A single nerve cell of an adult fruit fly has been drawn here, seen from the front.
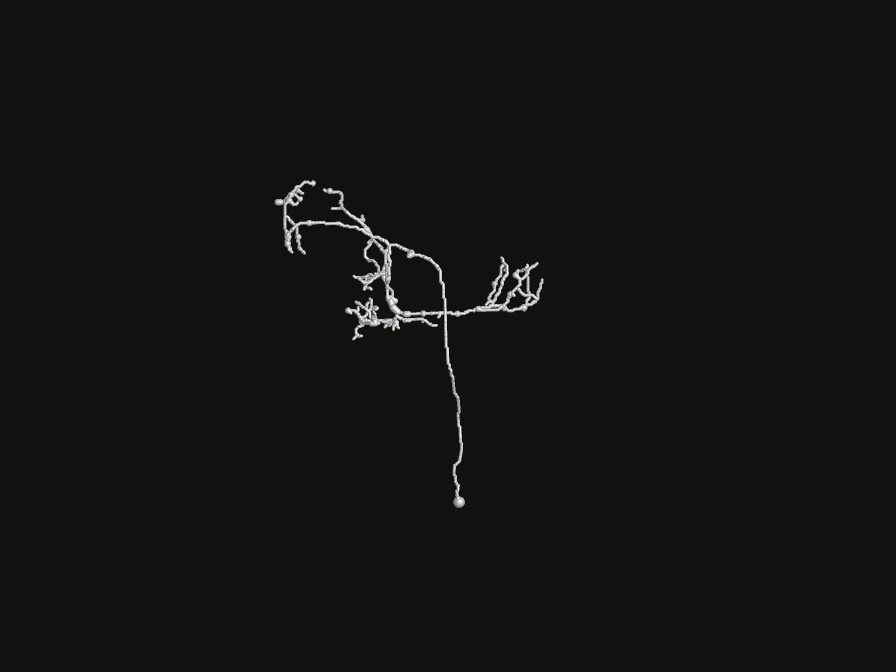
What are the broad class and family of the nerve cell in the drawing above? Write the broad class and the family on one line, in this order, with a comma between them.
nerve-cord intrinsic neuron, hemilineage 02A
